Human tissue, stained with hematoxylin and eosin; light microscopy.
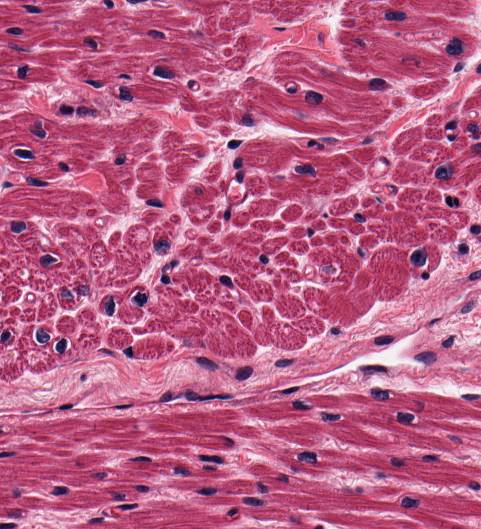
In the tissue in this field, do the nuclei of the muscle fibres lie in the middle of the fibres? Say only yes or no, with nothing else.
Yes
